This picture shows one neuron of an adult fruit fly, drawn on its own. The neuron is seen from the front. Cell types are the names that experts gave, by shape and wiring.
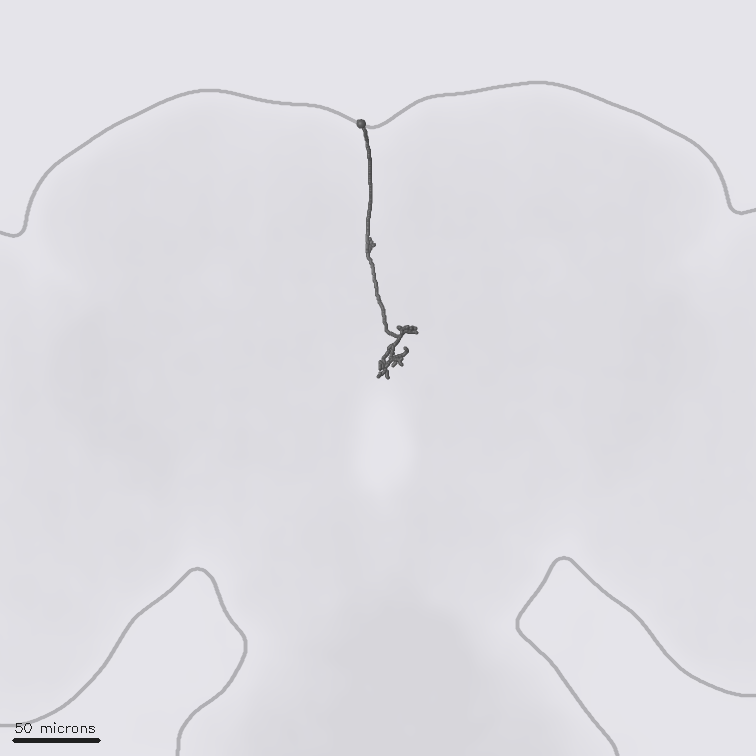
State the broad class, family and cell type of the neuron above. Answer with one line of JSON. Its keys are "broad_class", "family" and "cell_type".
{"broad_class": "central-brain intrinsic neuron", "family": "class CX", "cell_type": "PFNp_b"}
